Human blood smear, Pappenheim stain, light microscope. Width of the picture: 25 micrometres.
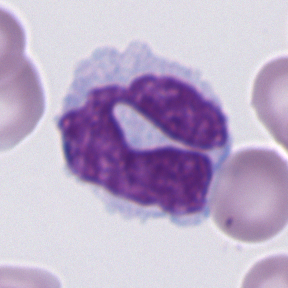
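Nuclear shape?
Horseshoe, folded around a pale central space; the gap between the two arms opens to the right.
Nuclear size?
About 15 by 12 micrometres, filling about 70% of the cell's area.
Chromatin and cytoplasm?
Chromatin finely mottled with lighter streaks, not coarsely clumped; cytoplasm pale greyish blue.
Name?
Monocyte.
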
